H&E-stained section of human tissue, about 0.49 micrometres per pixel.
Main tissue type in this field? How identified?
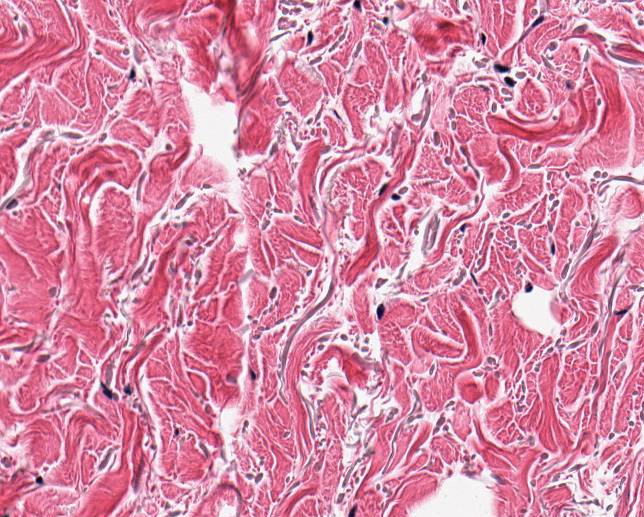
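Shown here is dermis, its thick pink collagen bundles filling the field from edge to edge. The bundles run in many different directions rather than lying parallel.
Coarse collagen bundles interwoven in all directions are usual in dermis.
Small, dark, slender nuclei are scattered in the narrow spaces between the bundles, and they are sparse for the amount of fibre.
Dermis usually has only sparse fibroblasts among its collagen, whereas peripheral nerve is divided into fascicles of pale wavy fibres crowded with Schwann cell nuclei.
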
